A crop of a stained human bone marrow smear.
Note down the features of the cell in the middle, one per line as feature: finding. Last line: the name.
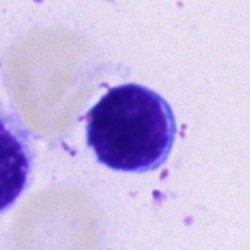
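Outline: round, smooth
Chromatin: dark purple, dense
Nucleoli: none distinct
Cytoplasm: thin pale blue rim, mainly along right edge
Name: lymphocyte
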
